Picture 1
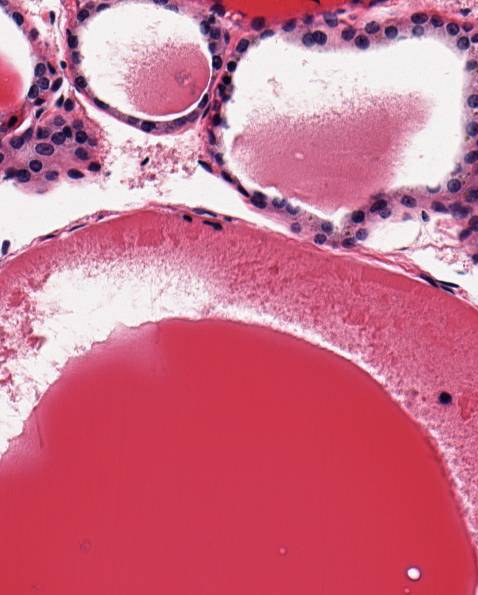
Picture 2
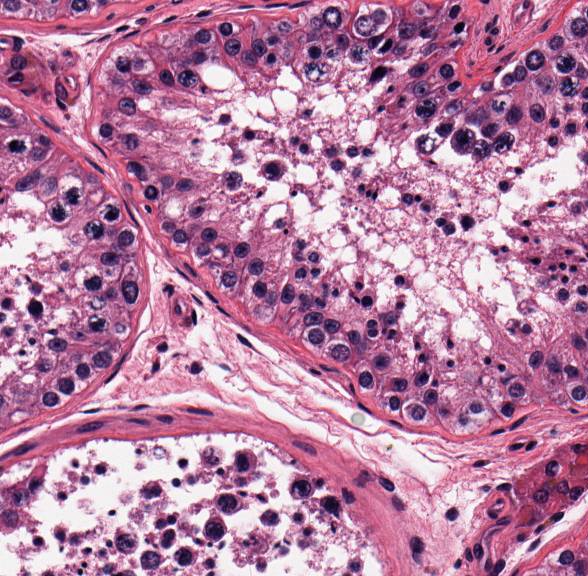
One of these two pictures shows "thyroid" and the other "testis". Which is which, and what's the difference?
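The first one's thyroid, the second is testis. In the thyroid the smaller follicles at the top have a single layer of cuboidal cells with round, dark nuclei, and the large follicle has a flattened lining with thin elongated nuclei around deep pink, homogeneous colloid. The testis tubules are lined many cell layers thick instead, edged by a thin layer of flattened, elongated dark nuclei running parallel to the outline. Lots of cells in their middle layers have large round nuclei with coarse, clumped dark chromatin.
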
